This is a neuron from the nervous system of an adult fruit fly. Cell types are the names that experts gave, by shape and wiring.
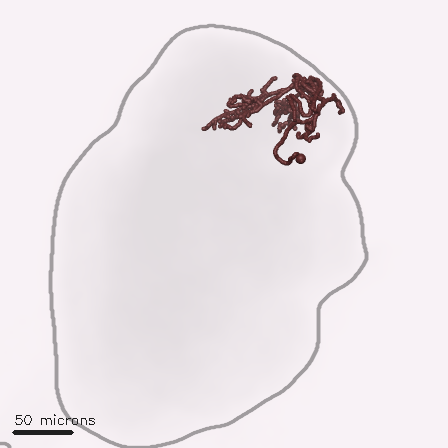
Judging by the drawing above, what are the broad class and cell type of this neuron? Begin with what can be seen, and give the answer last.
From left to right in the picture it spans about 120 microns. In this view it is wider than it is tall. This is a central-brain intrinsic neuron. Its cell type is SMP039.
